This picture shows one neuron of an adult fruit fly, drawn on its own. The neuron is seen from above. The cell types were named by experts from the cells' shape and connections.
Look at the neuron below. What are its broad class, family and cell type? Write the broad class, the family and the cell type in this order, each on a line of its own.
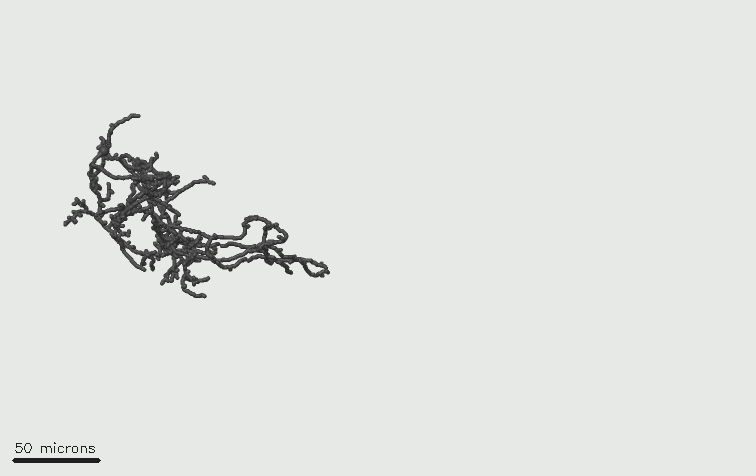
central-brain intrinsic neuron
hemilineage VLPd1
AVLP037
